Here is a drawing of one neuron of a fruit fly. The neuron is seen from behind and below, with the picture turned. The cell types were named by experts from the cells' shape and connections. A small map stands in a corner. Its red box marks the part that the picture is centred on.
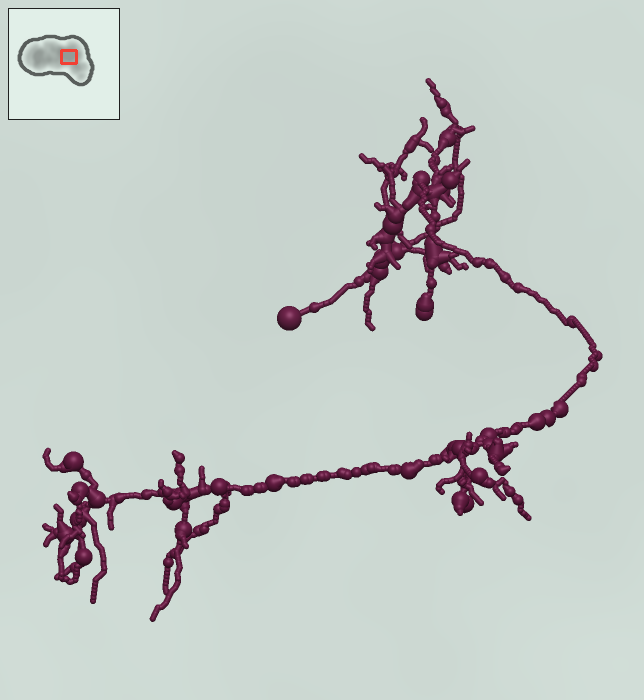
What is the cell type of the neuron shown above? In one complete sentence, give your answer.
This neuron is classified under the cell type TmY17.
